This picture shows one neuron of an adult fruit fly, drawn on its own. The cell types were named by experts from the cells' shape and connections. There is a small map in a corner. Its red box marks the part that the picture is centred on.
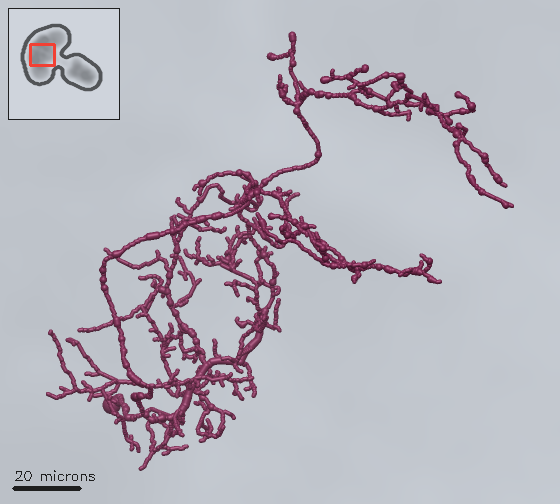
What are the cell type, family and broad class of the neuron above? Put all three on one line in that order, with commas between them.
VES065, hemilineage SMPpv2_ventral, central-brain intrinsic neuron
